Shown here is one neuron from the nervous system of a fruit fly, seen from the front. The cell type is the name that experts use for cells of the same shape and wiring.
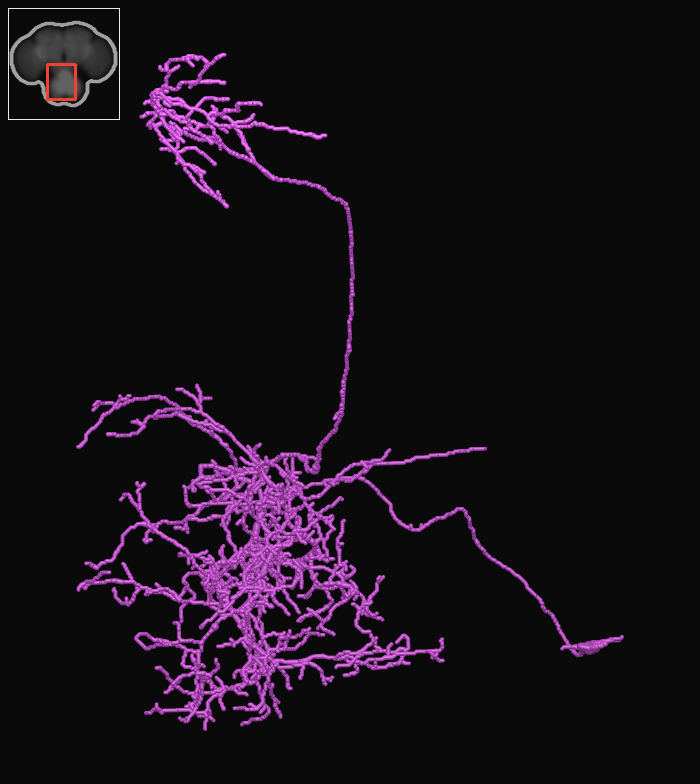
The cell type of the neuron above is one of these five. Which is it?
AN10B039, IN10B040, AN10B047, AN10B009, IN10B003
AN10B009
